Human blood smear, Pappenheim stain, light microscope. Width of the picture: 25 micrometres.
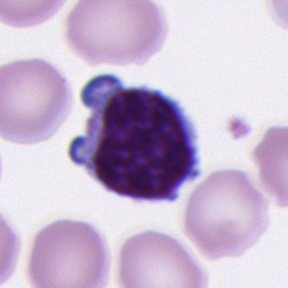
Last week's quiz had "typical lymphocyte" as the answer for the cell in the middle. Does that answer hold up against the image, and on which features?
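Most of the cell is nucleus; a scant rim of cytoplasm lies mainly to its left. The chromatin is dark purple and densely clumped, with no nucleoli, and the cytoplasm looks pale bluish. Two small rounded blue blebs bulge from the left edge.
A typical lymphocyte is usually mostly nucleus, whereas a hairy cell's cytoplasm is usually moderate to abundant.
That scant rim favours the lymphocyte over a hairy cell.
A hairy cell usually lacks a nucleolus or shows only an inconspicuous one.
The absent nucleoli, then, suit either name. So yes, typical lymphocyte fits.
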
